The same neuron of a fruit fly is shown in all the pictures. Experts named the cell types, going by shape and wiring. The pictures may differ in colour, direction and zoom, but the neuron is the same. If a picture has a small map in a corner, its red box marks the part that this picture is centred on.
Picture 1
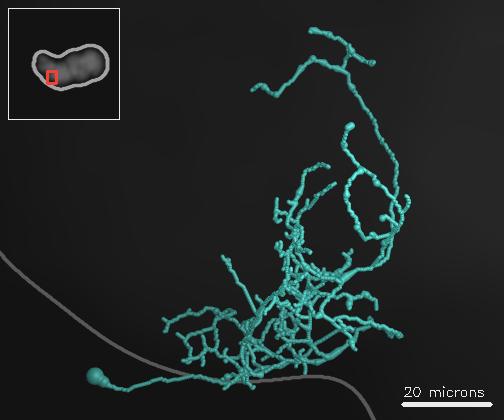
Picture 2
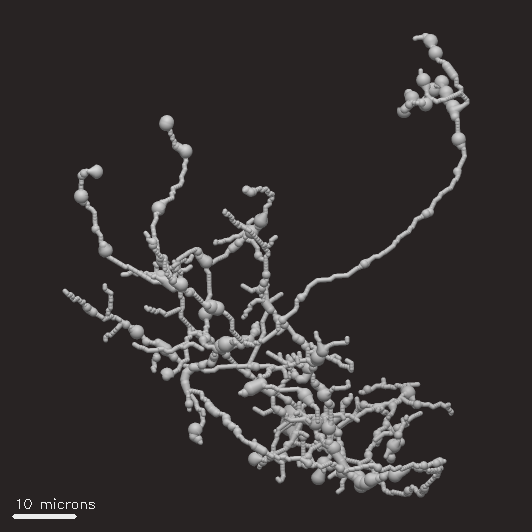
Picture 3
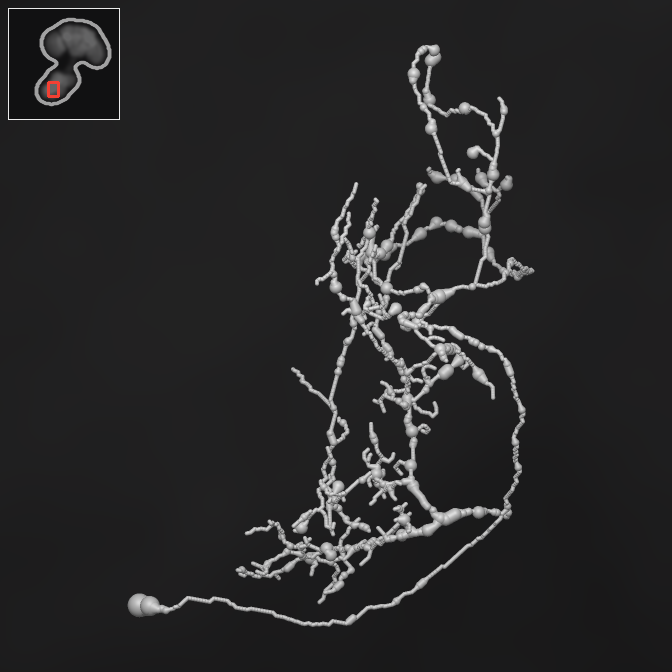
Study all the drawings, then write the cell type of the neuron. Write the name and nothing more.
IN01B048_a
